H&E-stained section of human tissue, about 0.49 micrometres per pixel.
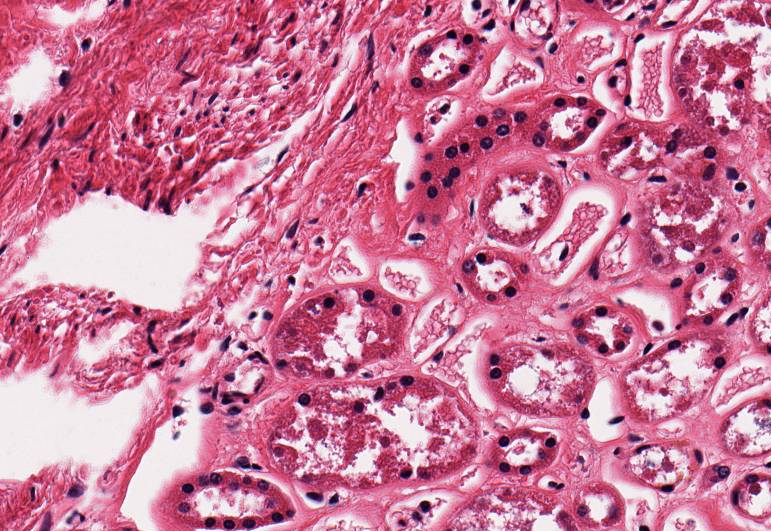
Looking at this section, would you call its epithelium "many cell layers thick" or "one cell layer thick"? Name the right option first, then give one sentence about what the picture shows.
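One cell layer thick. The tubules are lined by a single layer of cuboidal epithelial cells.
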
